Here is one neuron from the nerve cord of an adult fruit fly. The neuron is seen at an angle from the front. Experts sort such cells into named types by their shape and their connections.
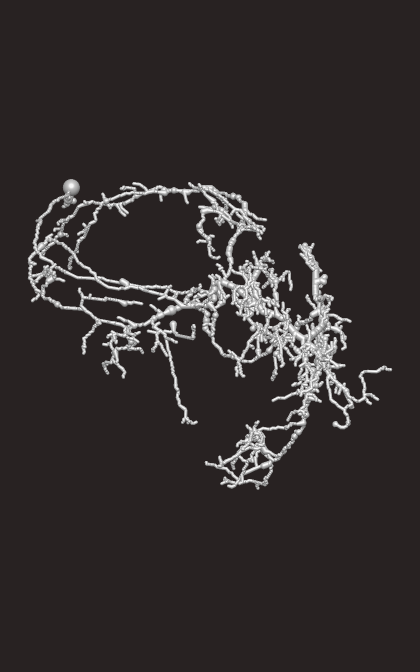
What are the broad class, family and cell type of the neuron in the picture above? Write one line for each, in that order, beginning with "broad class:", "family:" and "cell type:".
broad class: nerve-cord intrinsic neuron
family: hemilineage 21A
cell type: IN21A017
